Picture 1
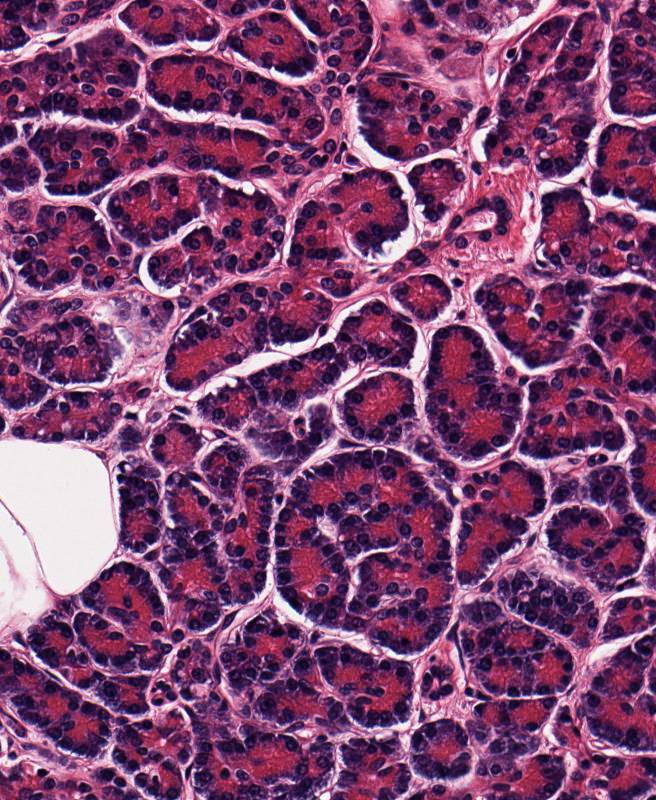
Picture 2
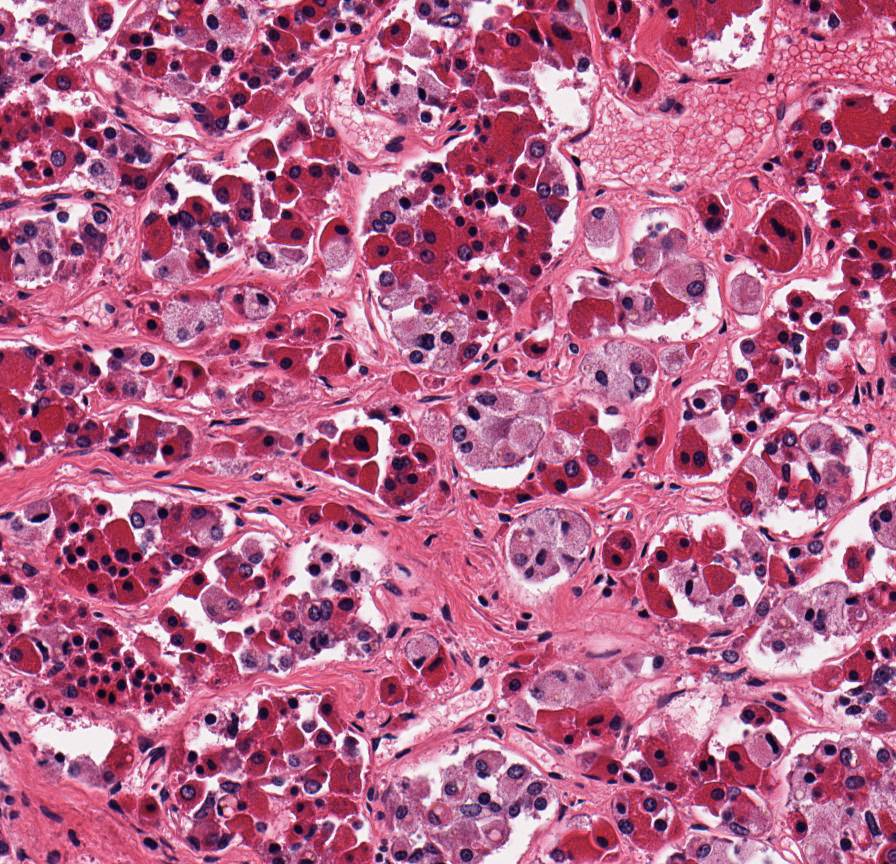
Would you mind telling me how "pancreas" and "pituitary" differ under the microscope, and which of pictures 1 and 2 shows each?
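First, the assignment: picture 1 is pancreas, picture 2 is pituitary. Next, cells and nuclei: the acinar cells of the pancreas are pyramidal, with round dark nuclei at the cell base toward the outer edge of each acinus, while the nested cells of the pituitary mostly have a single round, dark nucleus. Then staining: in the pancreas the apical cytoplasm toward each acinus centre is bright red and the basal cytoplasm around the nuclei purple; in the pituitary, many nested cells have intensely red, dense cytoplasm, intermingled in the same nests with cells of pale, finely granular lilac cytoplasm. Last, lumens: those of the acini are tiny and mostly not visible as open spaces, and the pituitary cells form no glandular lumens anywhere in the field.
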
